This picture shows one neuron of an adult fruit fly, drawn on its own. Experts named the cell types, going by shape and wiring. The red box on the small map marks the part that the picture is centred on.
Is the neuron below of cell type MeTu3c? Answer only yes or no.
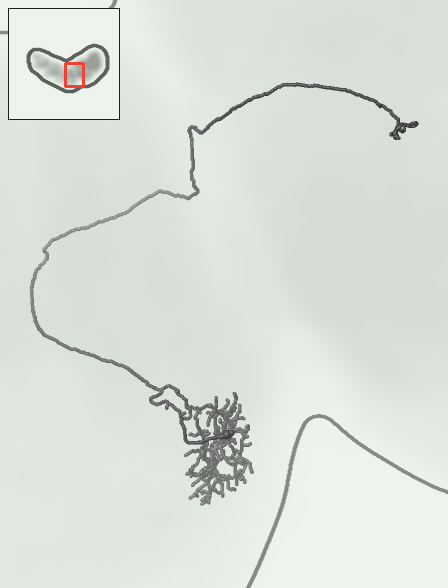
yes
